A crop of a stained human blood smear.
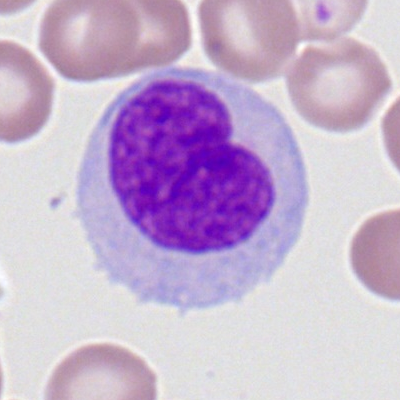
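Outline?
Round.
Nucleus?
Kidney-shaped, notched at upper edge; no distinct nucleoli.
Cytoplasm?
Pale grey-blue.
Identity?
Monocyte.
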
